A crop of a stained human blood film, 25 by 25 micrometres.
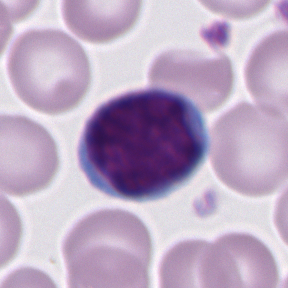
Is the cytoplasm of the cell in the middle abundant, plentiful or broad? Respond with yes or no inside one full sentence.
No, the cell's cytoplasm is limited to a thin rim.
